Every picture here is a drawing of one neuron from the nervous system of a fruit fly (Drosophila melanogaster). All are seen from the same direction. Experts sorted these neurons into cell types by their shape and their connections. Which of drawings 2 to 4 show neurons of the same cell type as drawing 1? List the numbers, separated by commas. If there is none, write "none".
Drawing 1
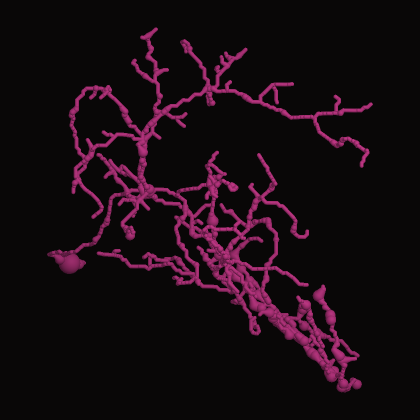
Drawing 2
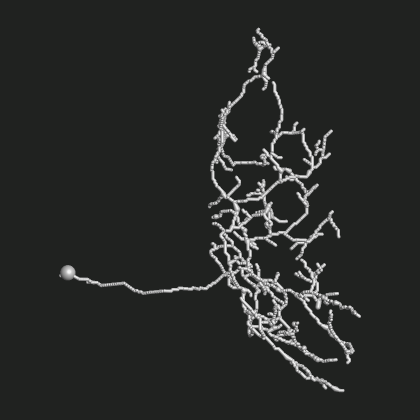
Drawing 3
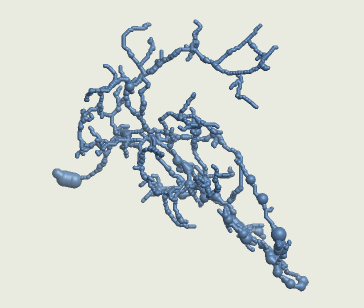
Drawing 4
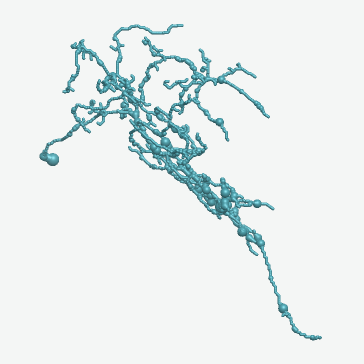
3, 4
